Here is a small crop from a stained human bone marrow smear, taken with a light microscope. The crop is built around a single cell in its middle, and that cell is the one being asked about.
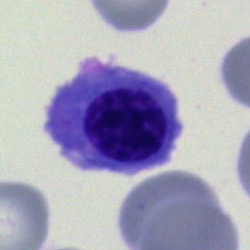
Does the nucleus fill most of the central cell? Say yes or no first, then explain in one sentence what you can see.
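No. The cytoplasm forms a broad rim that is widest on the left side.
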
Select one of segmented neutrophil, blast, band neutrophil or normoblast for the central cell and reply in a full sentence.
Answering briefly, the cell in the middle is a normoblast.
